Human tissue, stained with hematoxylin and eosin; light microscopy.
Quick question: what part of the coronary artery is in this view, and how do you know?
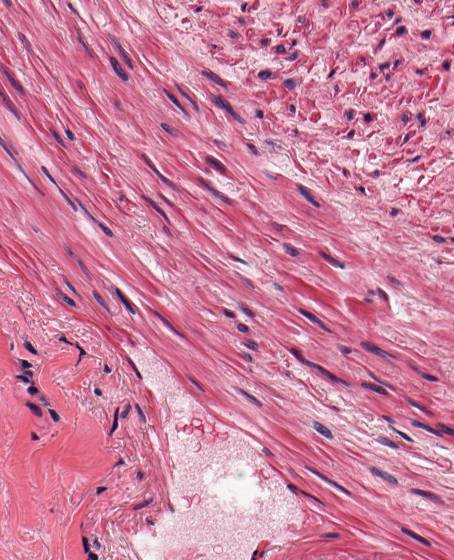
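The field shows the tunica media. A broad band of tightly packed spindle cells crosses the field diagonally from upper left to lower right; the cells have elongated, dark-staining, blunt-ended nuclei and bright pink, finely fibrillar cytoplasm.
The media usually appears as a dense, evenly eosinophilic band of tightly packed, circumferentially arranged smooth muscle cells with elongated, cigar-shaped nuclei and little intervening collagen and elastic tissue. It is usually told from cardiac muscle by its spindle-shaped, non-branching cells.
Near the lower edge, left of centre, lies a pale space holding faint, loose pink material.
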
